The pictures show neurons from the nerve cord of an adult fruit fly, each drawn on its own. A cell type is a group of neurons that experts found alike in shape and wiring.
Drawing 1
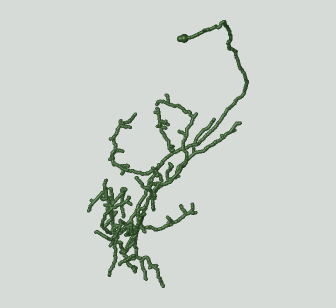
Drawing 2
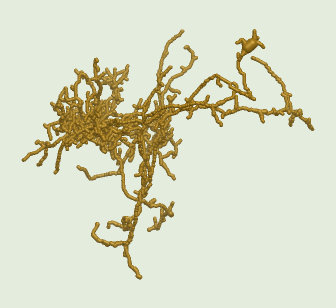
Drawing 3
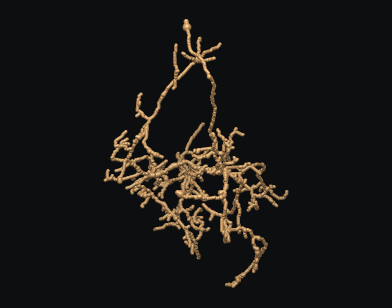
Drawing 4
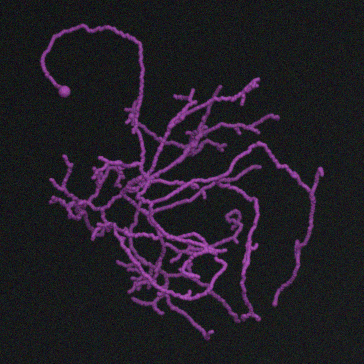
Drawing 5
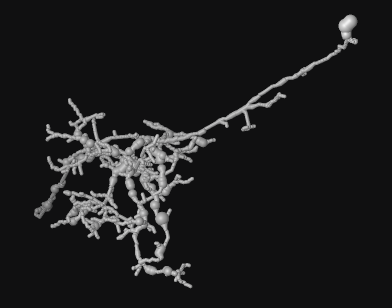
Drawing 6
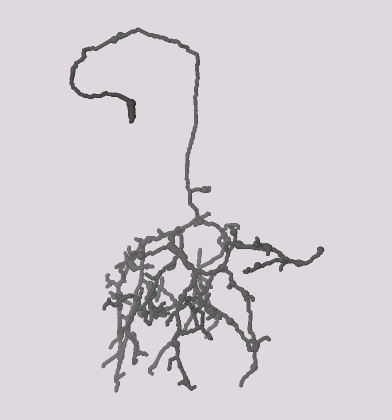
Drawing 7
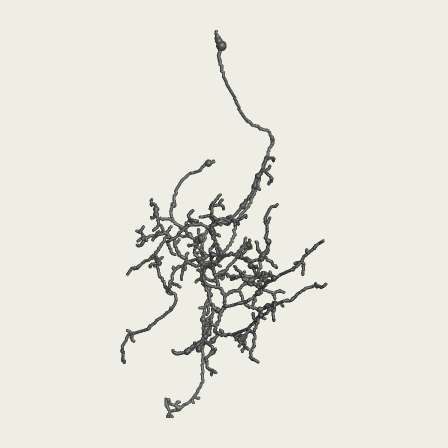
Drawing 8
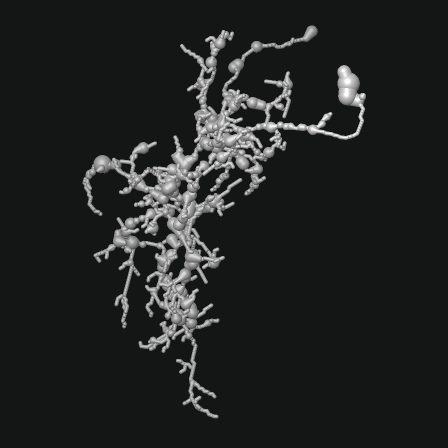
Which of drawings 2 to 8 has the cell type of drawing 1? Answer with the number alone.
5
